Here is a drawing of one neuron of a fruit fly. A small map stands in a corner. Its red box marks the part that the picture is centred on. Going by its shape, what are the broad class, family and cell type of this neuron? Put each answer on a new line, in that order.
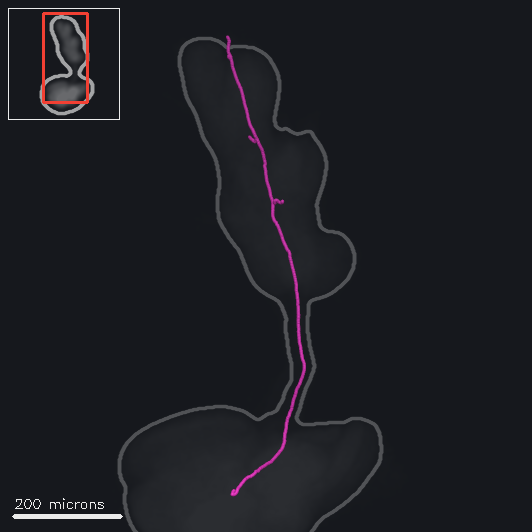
sensory neuron ascending to the brain
class mechanosensory proprioceptive
SApp23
